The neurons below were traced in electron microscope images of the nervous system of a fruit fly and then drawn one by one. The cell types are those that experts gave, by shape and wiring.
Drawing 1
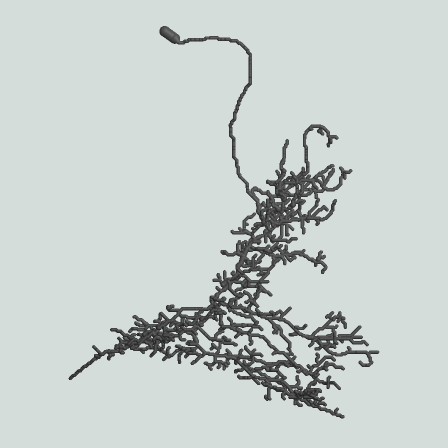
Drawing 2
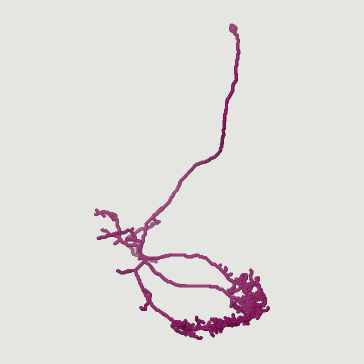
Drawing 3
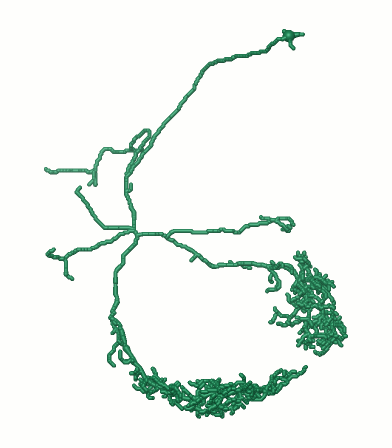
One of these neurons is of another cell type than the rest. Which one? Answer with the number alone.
1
